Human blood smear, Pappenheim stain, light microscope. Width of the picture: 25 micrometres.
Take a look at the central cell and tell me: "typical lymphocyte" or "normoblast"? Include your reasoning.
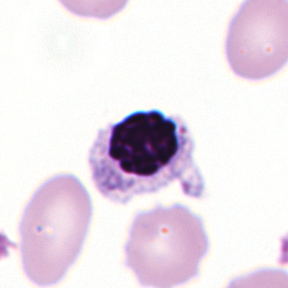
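Normoblast. Deciding point: nuclear chromatin very dark and densely clumped.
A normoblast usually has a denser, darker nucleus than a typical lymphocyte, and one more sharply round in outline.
Nucleus here roughly round, edge slightly knobbly, about 6 micrometres across. Cytoplasm finely speckled and flocculent, not smooth. Blunt cytoplasmic projection at lower right.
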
